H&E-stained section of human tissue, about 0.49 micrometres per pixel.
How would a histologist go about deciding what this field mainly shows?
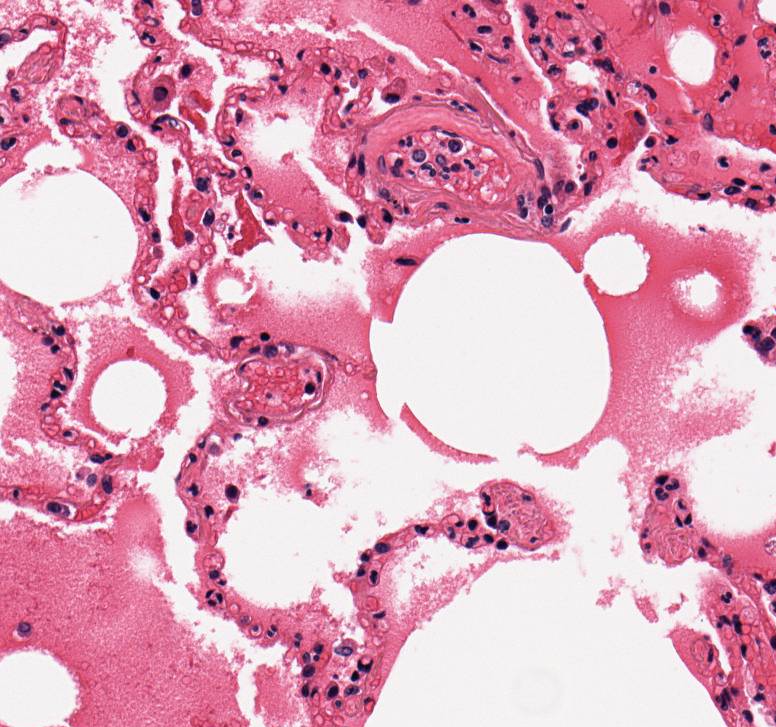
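Answer: alveolus. Thin branching septa, mostly one to two cells thick with small dark oval nuclei, outline irregular compartments across the field; their capillaries are crowded with red blood cells.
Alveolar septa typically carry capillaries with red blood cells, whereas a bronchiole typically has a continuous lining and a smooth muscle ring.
Most compartments hold pale pink, smooth to finely granular acellular material.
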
